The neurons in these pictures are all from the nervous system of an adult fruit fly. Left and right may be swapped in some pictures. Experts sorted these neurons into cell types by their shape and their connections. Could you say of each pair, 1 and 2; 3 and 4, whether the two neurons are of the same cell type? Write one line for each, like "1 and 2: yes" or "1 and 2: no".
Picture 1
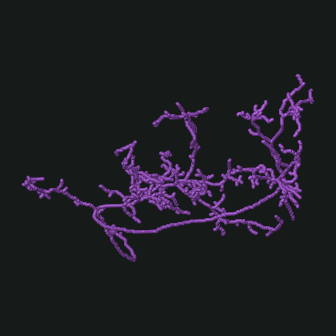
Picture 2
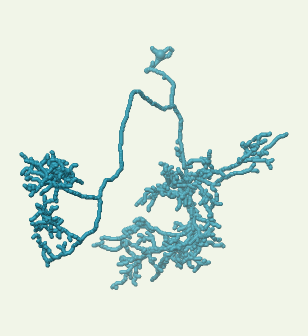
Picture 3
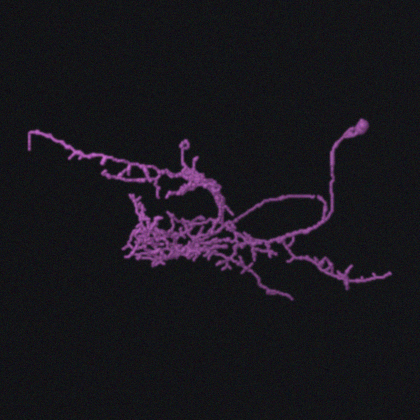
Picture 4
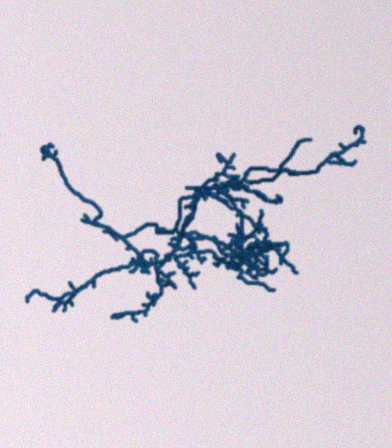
1 and 2: no
3 and 4: yes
